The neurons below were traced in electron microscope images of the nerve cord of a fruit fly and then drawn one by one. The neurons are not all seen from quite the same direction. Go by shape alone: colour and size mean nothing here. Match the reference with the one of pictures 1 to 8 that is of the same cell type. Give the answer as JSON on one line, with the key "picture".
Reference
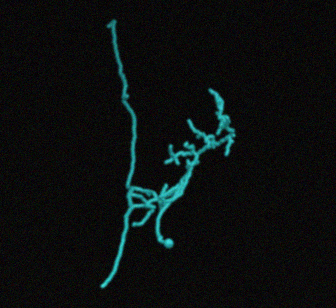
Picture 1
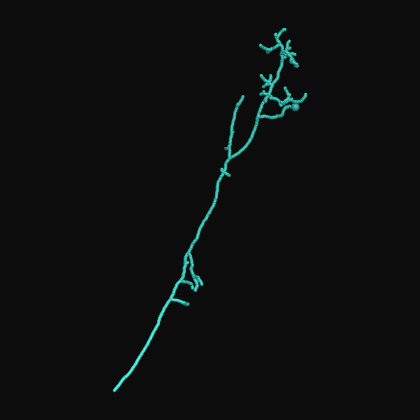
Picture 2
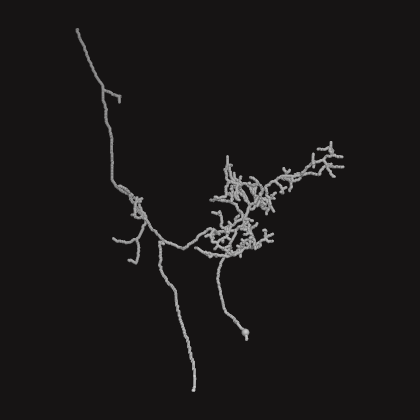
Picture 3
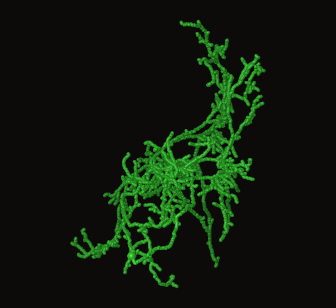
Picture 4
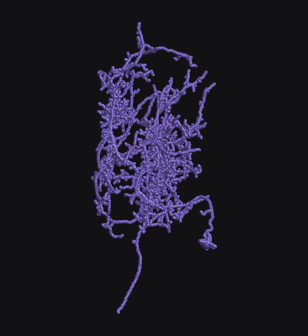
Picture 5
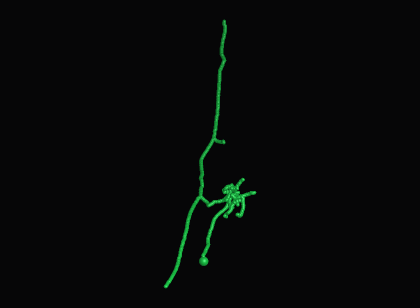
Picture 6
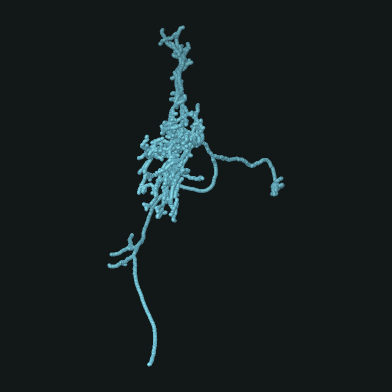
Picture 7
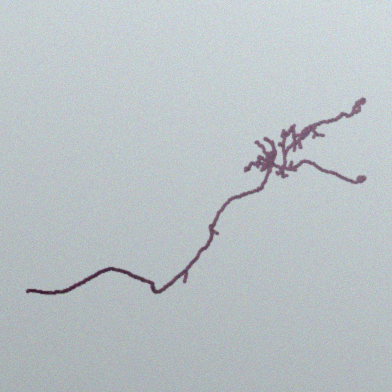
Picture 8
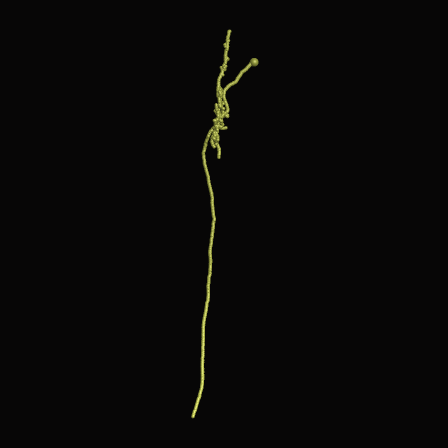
{"picture": 1}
